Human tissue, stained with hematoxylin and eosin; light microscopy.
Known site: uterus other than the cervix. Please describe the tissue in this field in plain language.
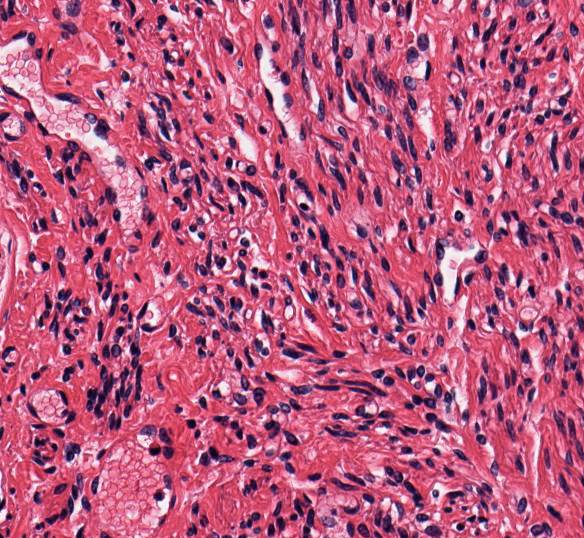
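Quick look: the spindle cells run in short bundles crossing one another in different directions across the field, and their nuclei are elongated and stain darkly. Between the cells the stroma is brightly eosinophilic and fibrillary. You won't find epithelium or glands anywhere in it.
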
